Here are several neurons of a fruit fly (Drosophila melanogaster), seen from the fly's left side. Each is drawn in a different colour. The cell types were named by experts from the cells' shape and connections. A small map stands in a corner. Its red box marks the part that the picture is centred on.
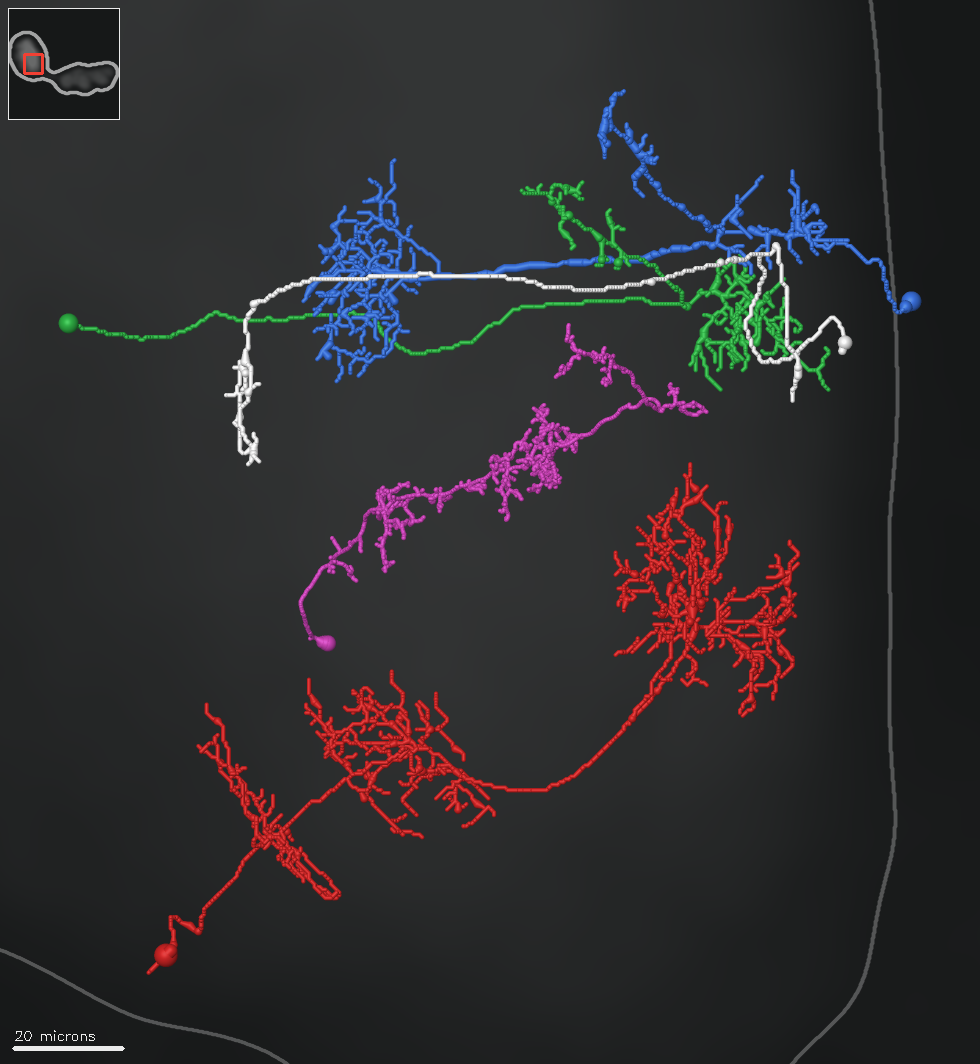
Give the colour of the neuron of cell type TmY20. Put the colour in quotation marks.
"green"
